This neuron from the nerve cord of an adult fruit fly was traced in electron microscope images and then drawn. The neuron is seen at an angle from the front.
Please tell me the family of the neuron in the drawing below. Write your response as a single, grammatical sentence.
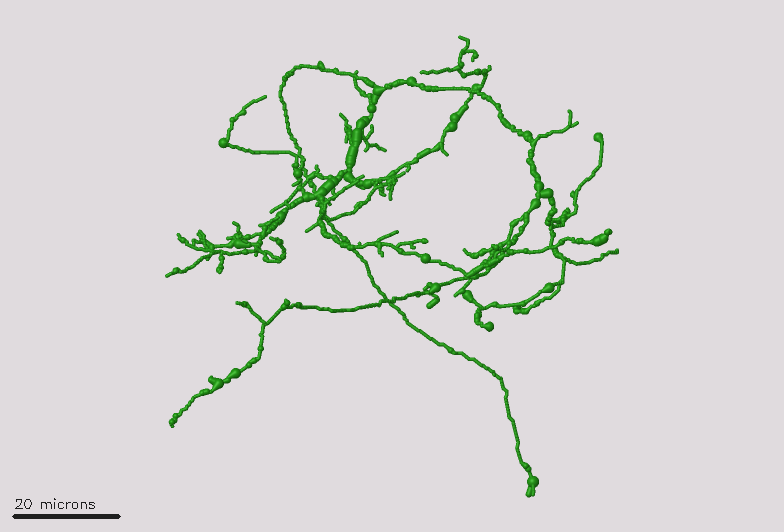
One member of family hemilineage 06A is this neuron.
